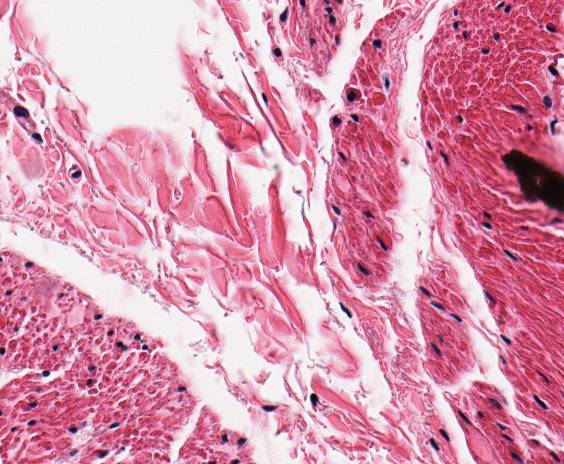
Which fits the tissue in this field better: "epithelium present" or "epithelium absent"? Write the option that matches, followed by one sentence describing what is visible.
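Epithelium absent. No epithelium lines any surface or space in the field.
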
